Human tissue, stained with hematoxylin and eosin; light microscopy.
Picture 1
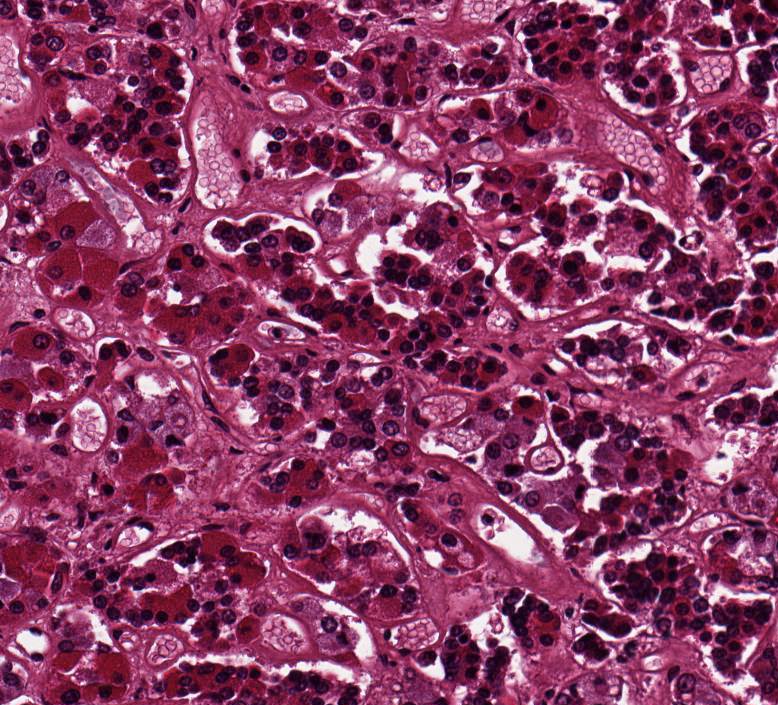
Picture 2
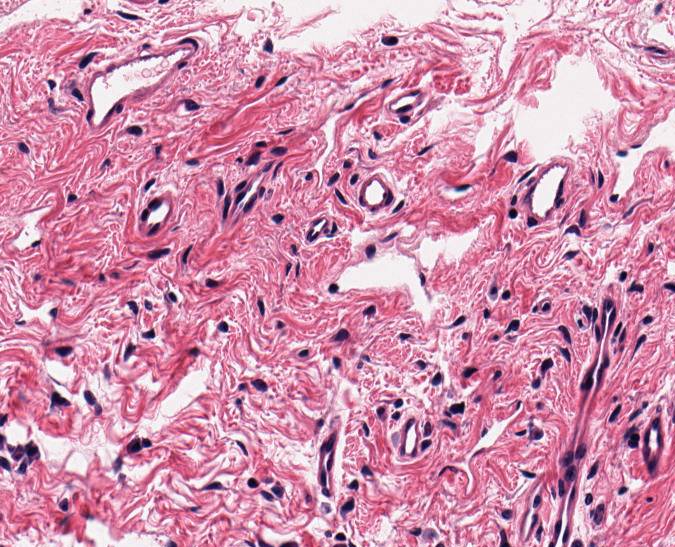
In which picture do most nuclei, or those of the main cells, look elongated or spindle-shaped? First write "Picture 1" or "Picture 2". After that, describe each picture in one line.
Picture 2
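In picture 1: The nuclei are small, round, dark and fairly uniform, one per cell.
In picture 2: The cells are mostly sparse, scattered fibroblasts with dark, spindle-shaped nuclei lying between the collagen bundles.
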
